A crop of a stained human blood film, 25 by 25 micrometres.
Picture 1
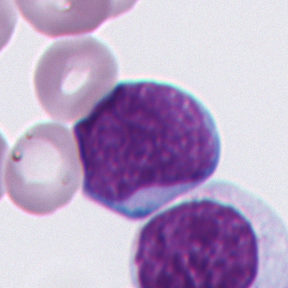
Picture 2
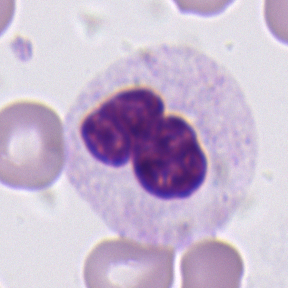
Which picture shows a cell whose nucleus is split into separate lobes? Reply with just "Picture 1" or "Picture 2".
Picture 2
